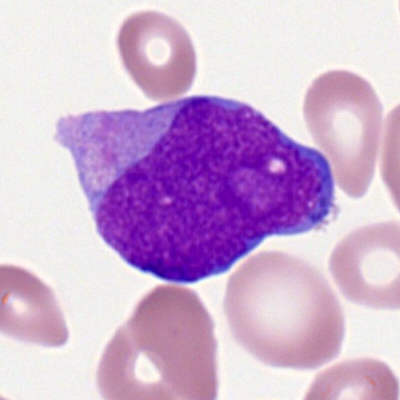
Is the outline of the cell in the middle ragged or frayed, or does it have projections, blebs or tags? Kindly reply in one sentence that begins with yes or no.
Yes, the edge of this particular cell is rough.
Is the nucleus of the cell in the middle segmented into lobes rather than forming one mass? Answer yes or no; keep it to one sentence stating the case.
No, the nucleus of this cell is one compact round, oval or kidney-shaped mass.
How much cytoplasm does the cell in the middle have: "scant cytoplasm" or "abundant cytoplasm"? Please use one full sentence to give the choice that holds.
Its nucleus occupies most of the cell.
